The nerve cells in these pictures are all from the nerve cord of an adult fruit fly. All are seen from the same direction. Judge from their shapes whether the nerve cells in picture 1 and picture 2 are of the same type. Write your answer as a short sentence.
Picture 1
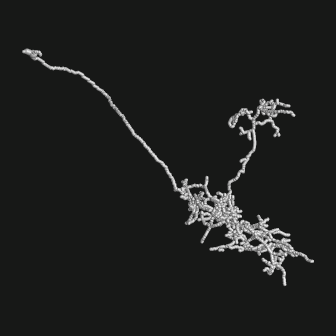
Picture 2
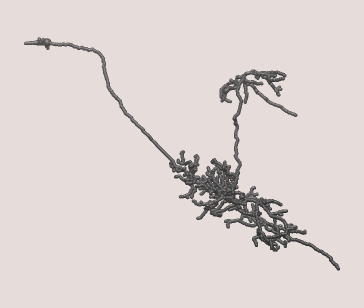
They are of the same cell type.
